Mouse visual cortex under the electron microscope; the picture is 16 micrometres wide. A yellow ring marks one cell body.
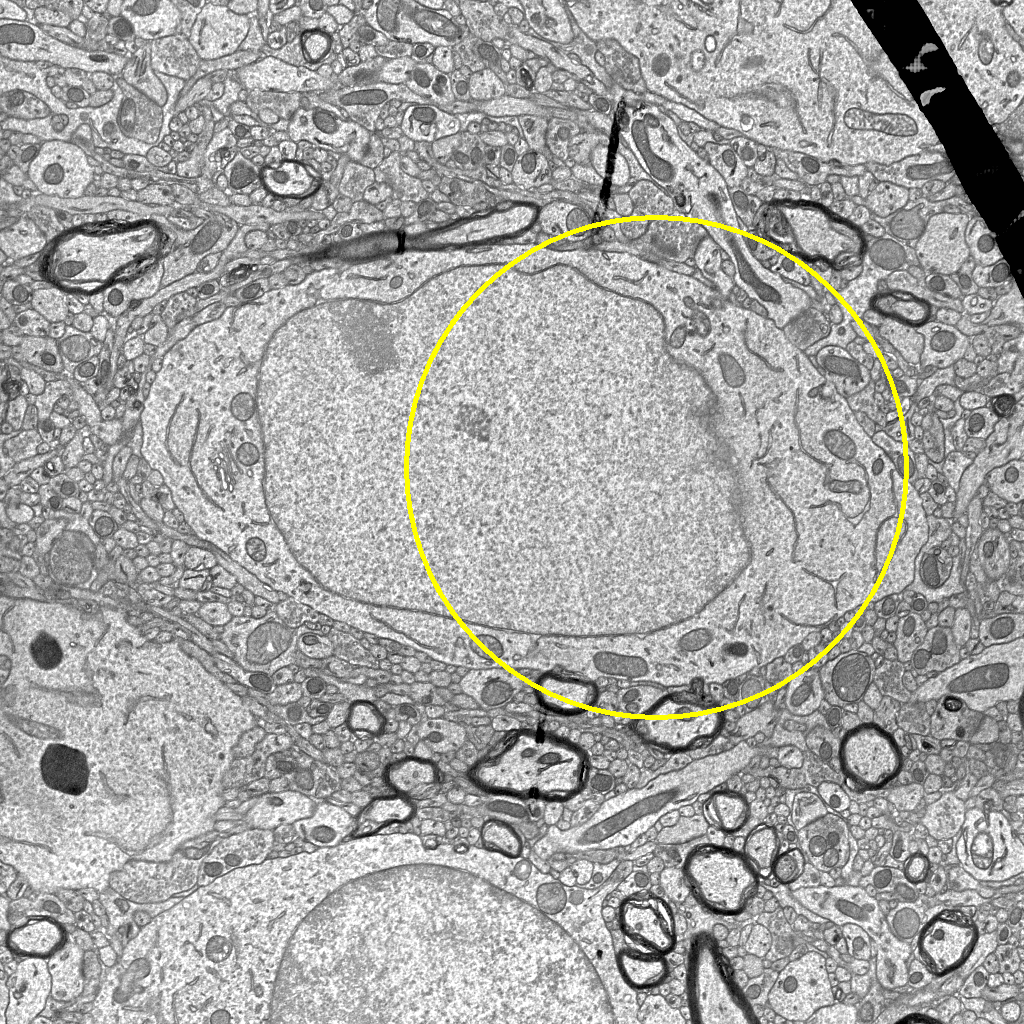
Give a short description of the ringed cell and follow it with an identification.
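Here's a large oval nucleus, long axis roughly left to right, its envelope smooth with no deep infoldings. There aren't any big stacked clumps of rough endoplasmic reticulum, just a few scattered mitochondria in the pale cytoplasm right of the nucleus. It's an oligodendrocyte.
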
